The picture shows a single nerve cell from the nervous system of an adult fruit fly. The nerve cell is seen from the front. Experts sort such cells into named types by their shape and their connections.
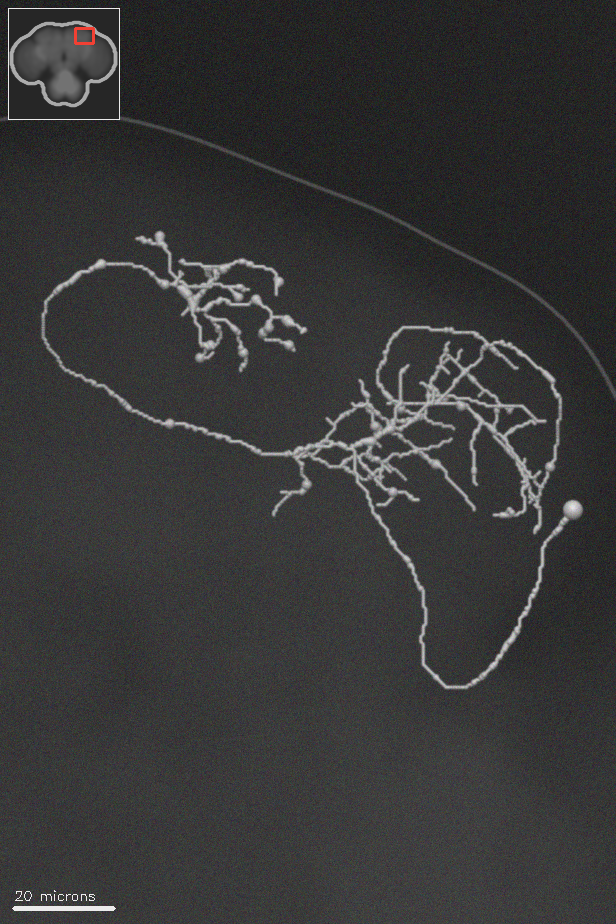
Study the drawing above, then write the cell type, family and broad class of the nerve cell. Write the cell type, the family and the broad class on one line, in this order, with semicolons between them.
LHAV6a4; hemilineage LHa1; central-brain intrinsic neuron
